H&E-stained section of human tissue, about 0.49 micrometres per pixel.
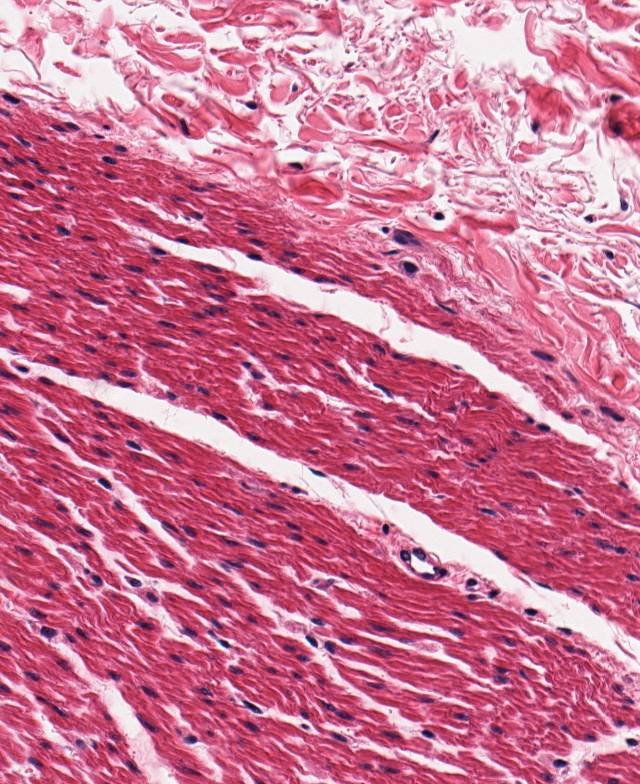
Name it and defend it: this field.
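Verdict: smooth muscle. First, the fibres stain deeper pink-red than the loose tissue at upper right.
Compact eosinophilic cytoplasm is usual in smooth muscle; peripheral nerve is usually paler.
Second, elongated dark blue nuclei run lengthwise within the fibres.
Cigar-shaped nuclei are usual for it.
Third, narrow white clefts parallel to the fibres split them into bands.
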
